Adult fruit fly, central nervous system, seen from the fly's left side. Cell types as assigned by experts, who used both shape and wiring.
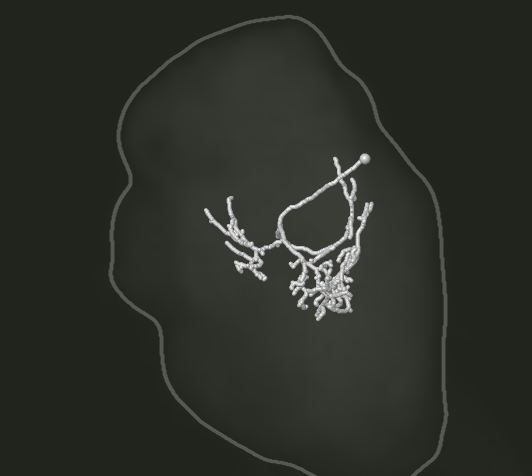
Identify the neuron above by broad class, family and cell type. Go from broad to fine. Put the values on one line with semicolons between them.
central-brain intrinsic neuron; hemilineage VLPp2; WED128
